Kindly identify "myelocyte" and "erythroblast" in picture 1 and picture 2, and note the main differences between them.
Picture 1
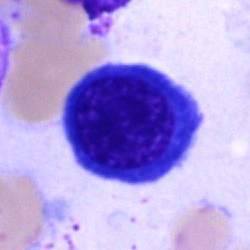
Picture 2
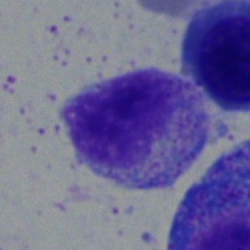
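First item, identity: picture 1 is an erythroblast, picture 2 a myelocyte. Outline: the erythroblast is roughly round with a slightly angular bulge on its right side, while the myelocyte is irregular and angular, with a pointed corner on the left. Nucleus: in the erythroblast it fills most of the cell and sits toward the left, leaving a wider band of cytoplasm on the right. Cytoplasm colour: the erythroblast's is a deep, intense blue, whereas the lower right part of the myelocyte is paler. Granules: the erythroblast shows none in its cytoplasm, but in the myelocyte individual granules stand out against that lighter background.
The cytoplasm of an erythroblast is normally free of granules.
Surroundings: many loose purple granules lie scattered on the background to the left of the myelocyte.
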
